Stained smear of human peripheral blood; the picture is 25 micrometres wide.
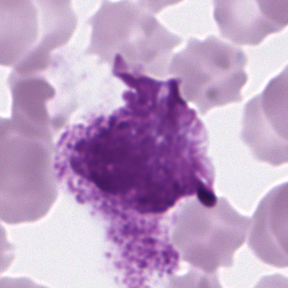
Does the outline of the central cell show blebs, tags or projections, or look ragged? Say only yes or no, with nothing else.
Yes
